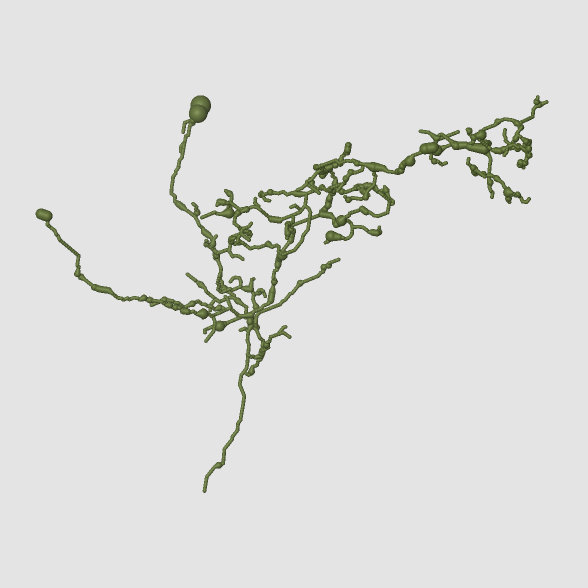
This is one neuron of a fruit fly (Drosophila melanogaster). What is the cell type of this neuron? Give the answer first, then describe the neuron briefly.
Its cell type is PAM06. Its broad class is central-brain intrinsic neuron. Dozens of branch ends can be seen. As drawn here it is wider than it is tall.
